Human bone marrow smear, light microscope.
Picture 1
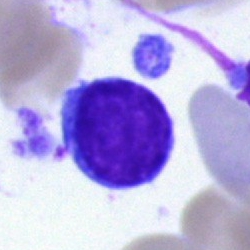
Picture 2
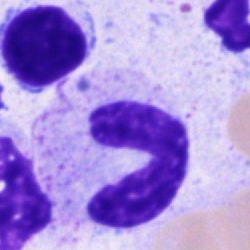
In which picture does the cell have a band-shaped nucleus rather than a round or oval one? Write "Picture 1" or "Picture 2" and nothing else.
Picture 2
